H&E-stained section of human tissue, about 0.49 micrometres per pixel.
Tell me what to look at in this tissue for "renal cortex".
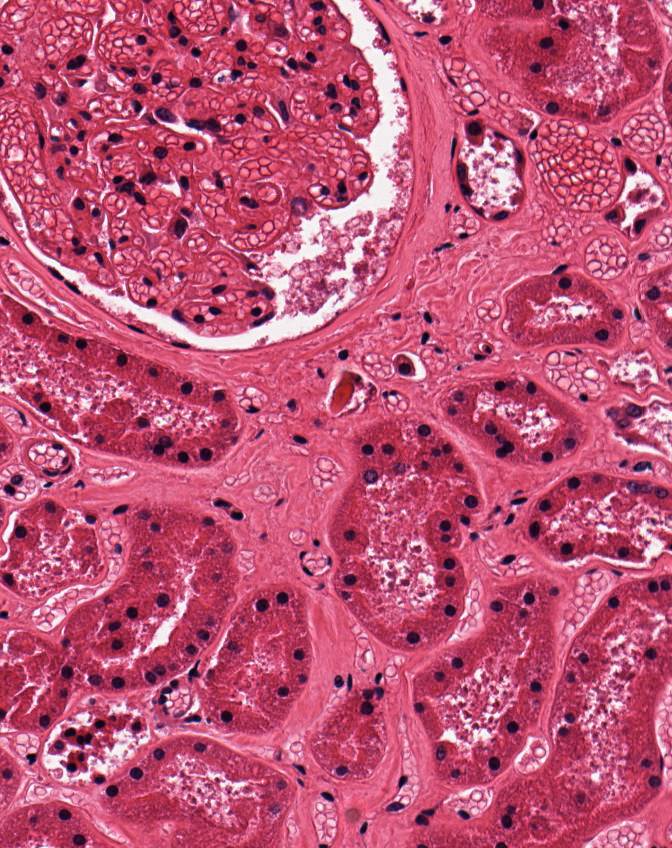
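Name: renal cortex. Fits: a glomerulus in the upper left with a clear crescent of Bowman's space along its lower right side, and most of the field filled by cross-cut tubules lined by cells with granular, deeply eosinophilic cytoplasm.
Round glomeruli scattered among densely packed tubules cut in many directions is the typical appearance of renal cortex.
Also present: many small clear, rounded vacuoles with pink rims crowding the glomerular tuft, and a thick concentric band of pink fibrous tissue around the Bowman's capsule.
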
